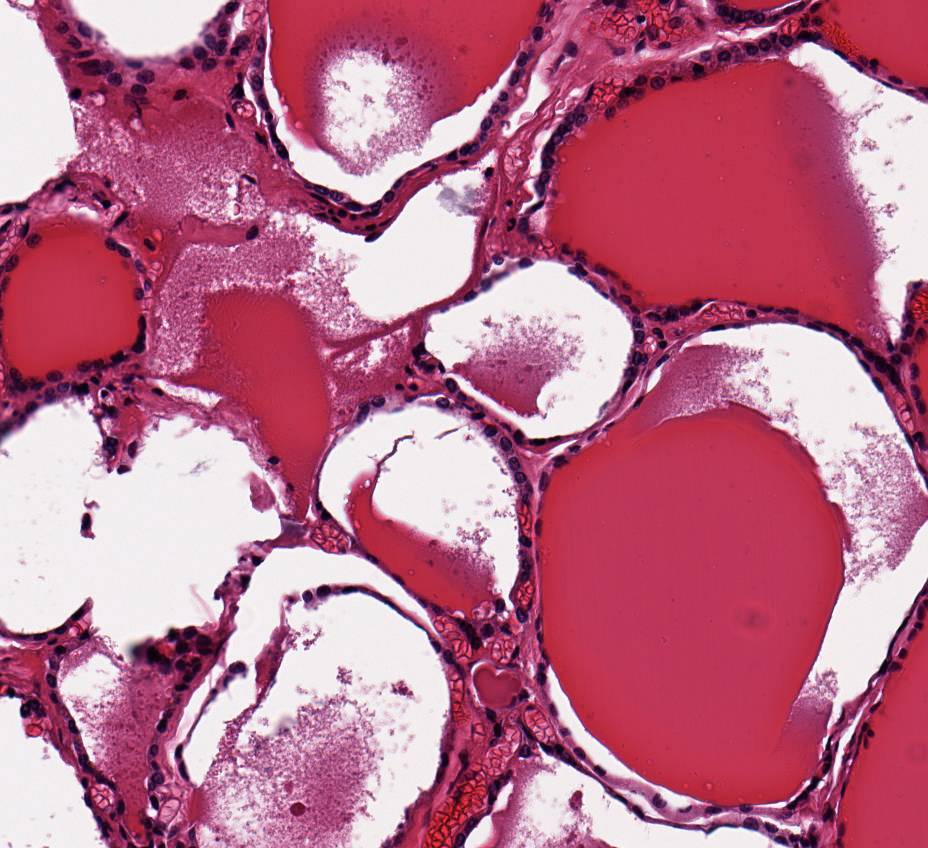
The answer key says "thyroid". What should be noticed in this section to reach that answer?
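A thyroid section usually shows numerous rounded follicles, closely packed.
Here the whole field is made of such follicles, divided only by thin partitions and varying widely in size.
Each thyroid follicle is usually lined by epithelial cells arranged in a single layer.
The lining cells here have small, dark, evenly spaced nuclei that do not overlap, which agrees with a single layer. The largest follicle, right of centre in the lower half, is mostly filled by a single solid mass of colloid. The thin septa between follicles carry capillaries packed with red blood cells, most clearly in the lower middle of the field.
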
